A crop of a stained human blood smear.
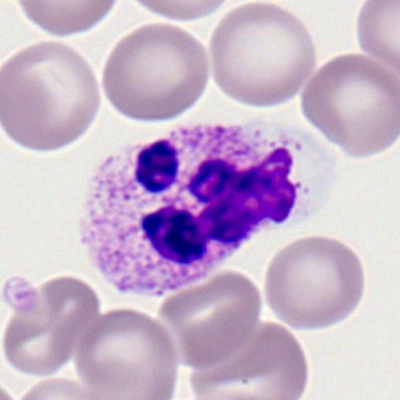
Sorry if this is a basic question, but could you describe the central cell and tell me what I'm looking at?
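Nucleus split into at least three separate dark lobes. Chromatin dark purple, densely clumped. Many small purple granules scattered through the cytoplasm; few in a pale zone at the right-hand edge. This is a segmented neutrophil.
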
